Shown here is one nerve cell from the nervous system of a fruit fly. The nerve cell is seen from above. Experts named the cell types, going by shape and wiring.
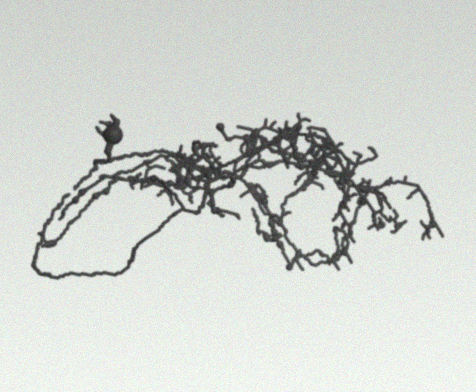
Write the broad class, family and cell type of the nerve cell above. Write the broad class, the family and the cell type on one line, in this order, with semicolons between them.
central-brain intrinsic neuron; hemilineage VLPa1_lateral; AVLP311_b1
